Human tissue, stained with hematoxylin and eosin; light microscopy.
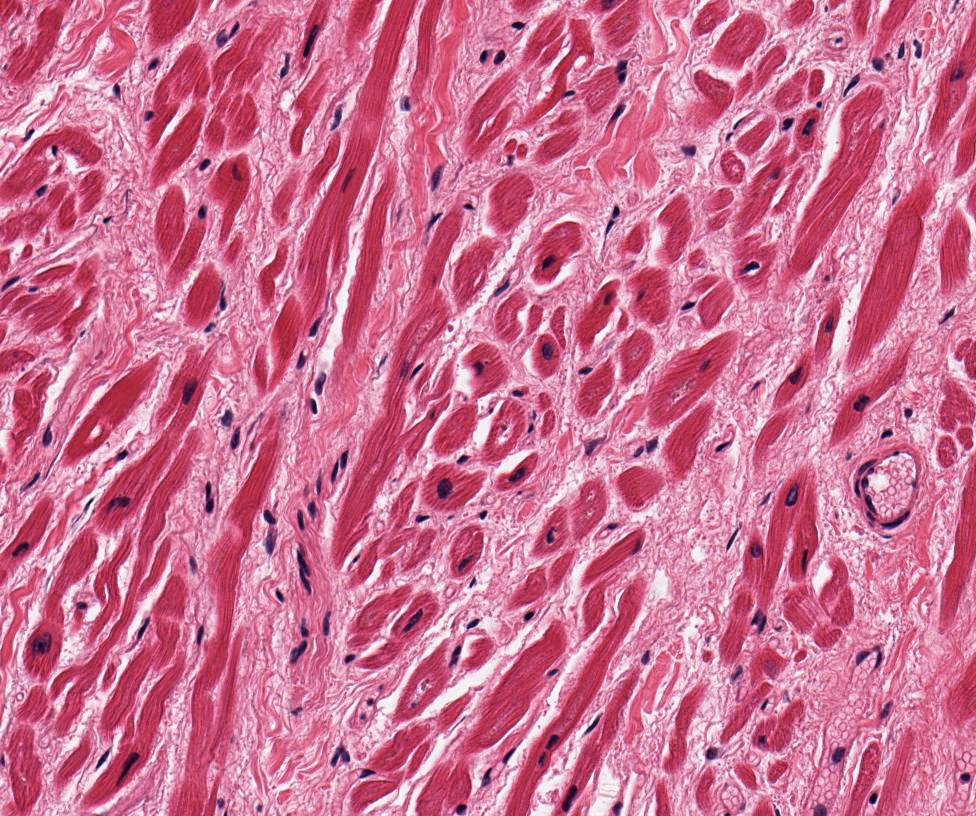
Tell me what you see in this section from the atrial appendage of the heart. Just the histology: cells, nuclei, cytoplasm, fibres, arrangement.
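The fibres, cut in cross-section, are irregularly rounded and vary in size across the field. Many have retracted from the surrounding tissue, leaving narrow clear clefts beside them. Small dark elongated nuclei are scattered through the fibrous tissue between the fibres. Fat cells are absent.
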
